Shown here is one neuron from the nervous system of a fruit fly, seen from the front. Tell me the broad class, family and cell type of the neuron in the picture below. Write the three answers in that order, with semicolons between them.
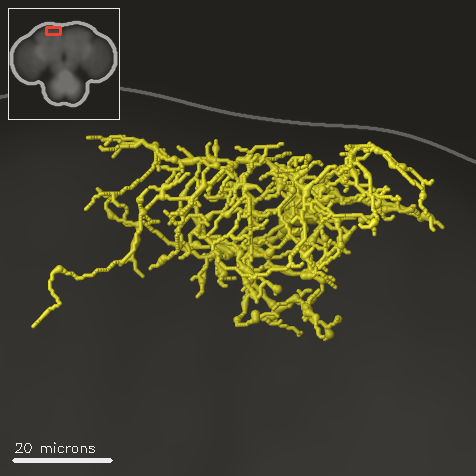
central-brain intrinsic neuron; hemilineage SMPpd2; SMP535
